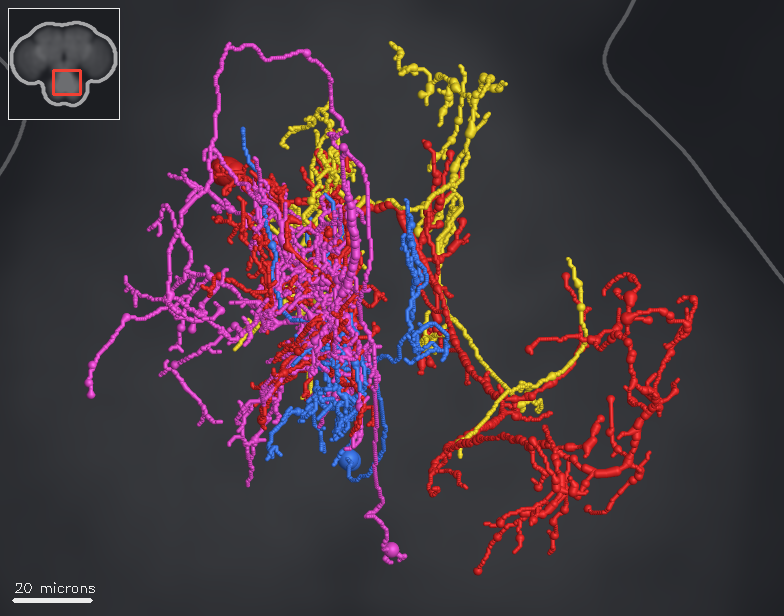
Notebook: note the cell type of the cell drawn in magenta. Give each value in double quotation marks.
"IN02A024"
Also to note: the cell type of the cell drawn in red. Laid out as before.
"IN05B030"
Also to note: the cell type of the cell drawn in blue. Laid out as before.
"IN05B090"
